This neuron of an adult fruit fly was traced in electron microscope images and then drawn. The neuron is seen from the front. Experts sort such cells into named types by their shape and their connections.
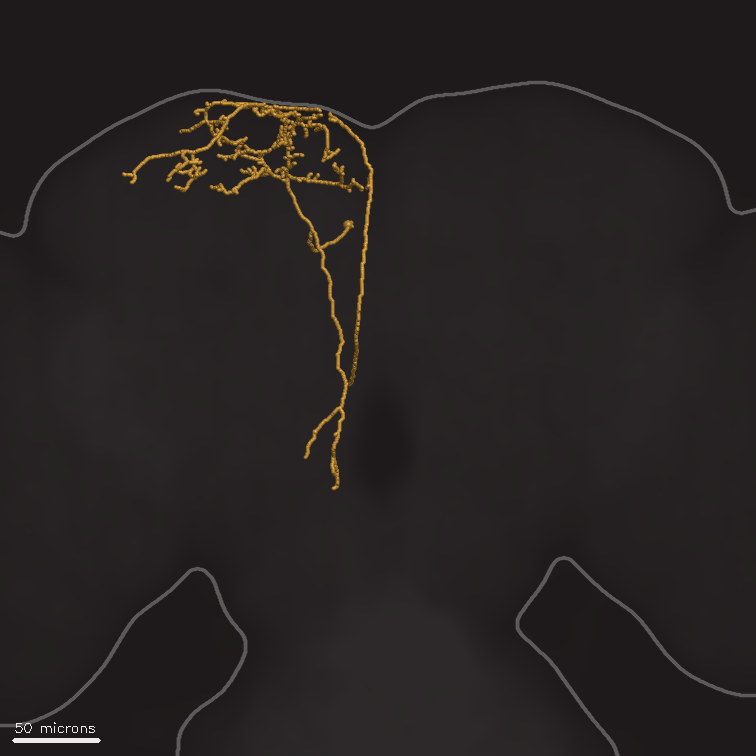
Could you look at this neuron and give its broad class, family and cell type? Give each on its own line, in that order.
central-brain intrinsic neuron
hemilineage DM2_central
CB4128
